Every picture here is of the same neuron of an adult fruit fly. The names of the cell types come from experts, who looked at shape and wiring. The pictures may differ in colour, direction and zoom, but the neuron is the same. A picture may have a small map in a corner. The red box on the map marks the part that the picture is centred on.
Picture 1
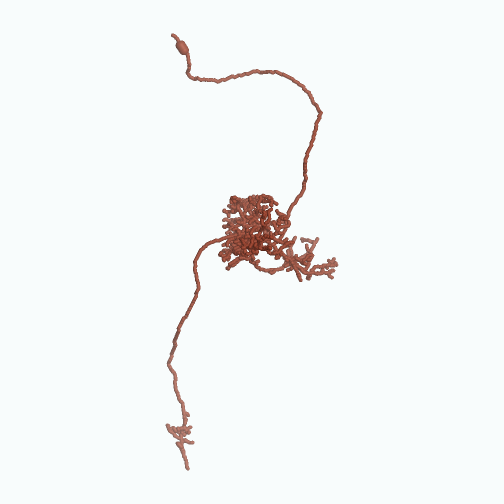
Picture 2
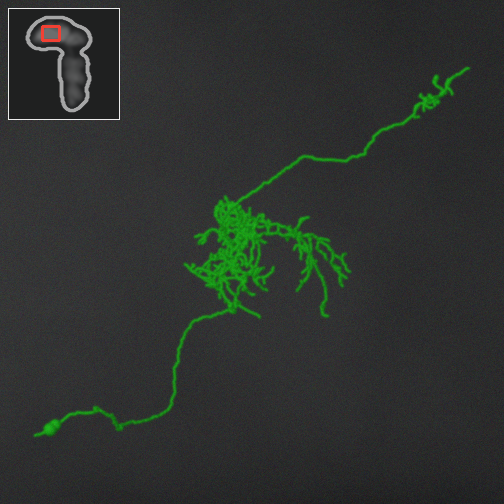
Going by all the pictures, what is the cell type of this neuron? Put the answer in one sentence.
The cell type is FC2B.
